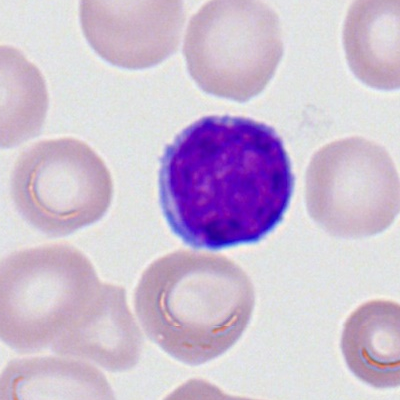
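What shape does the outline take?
Round, as far as I can tell.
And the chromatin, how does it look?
Dark purple and coarsely clumped.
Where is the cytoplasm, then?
Only a thin blue rim, mostly along the left edge, and there are no vacuoles anywhere in the cell.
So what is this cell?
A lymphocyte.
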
